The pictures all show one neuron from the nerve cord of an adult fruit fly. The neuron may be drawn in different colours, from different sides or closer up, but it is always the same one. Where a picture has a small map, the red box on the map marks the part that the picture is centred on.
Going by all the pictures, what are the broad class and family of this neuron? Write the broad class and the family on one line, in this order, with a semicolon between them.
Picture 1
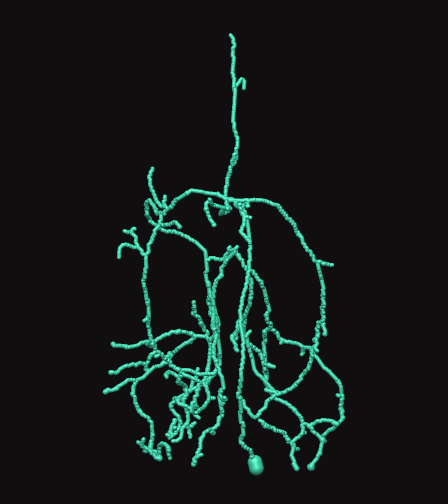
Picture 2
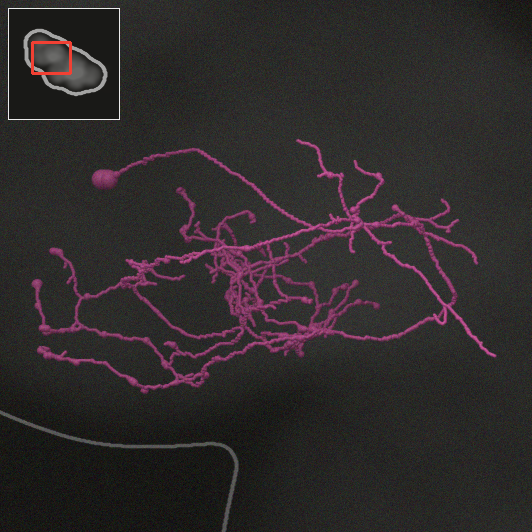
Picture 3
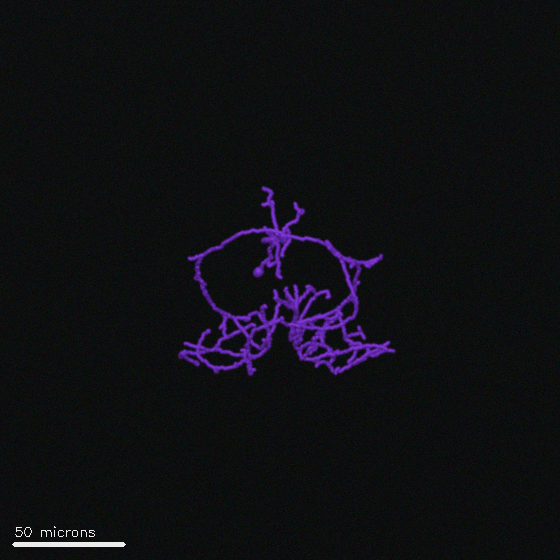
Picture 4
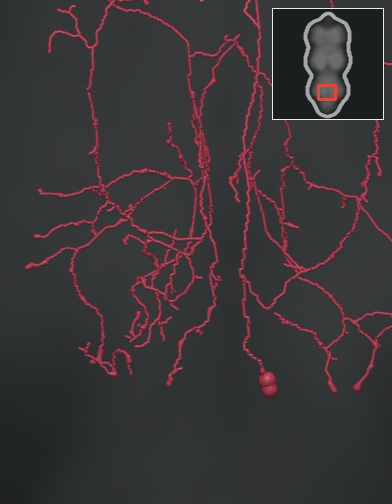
nerve-cord intrinsic neuron; hemilineage 12B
